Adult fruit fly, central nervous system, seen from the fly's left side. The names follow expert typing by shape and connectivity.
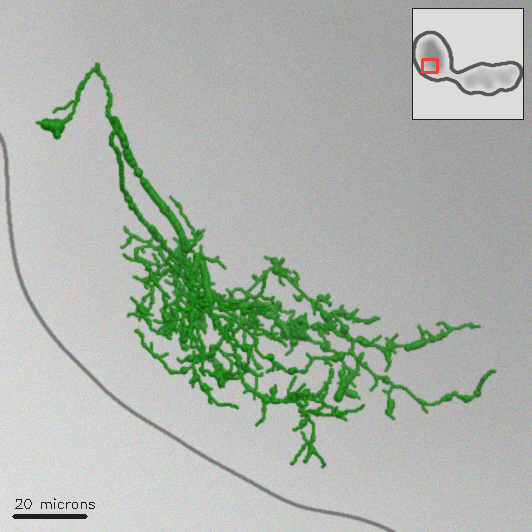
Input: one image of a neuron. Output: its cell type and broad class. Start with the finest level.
GNG185; central-brain intrinsic neuron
